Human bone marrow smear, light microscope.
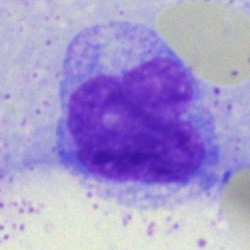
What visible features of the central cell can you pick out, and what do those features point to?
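Most of the cell is nucleus, and the widest band of cytoplasm sits above it. That cytoplasm is a pale greyish blue, and the outline is irregular, a little wavy rather than perfectly round. Lots of small purple dots are scattered through the background around it. It's a monocyte.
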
